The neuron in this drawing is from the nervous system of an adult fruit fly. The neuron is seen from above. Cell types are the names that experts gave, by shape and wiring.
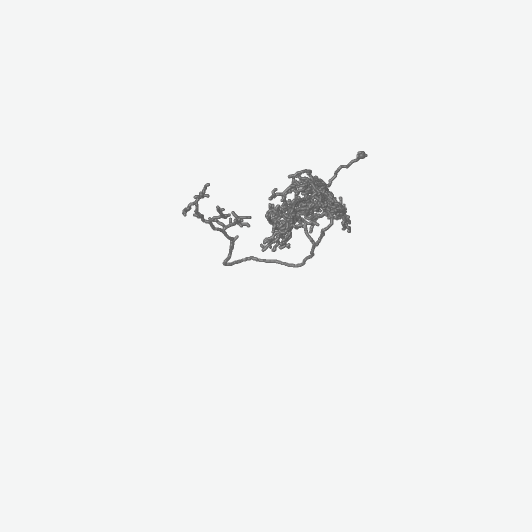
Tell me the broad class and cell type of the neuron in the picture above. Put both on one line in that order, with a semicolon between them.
central-brain intrinsic neuron; GNG156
